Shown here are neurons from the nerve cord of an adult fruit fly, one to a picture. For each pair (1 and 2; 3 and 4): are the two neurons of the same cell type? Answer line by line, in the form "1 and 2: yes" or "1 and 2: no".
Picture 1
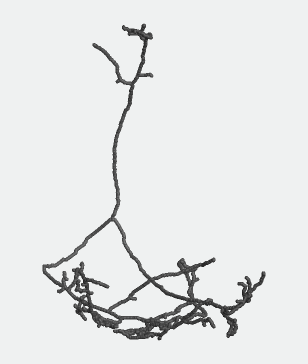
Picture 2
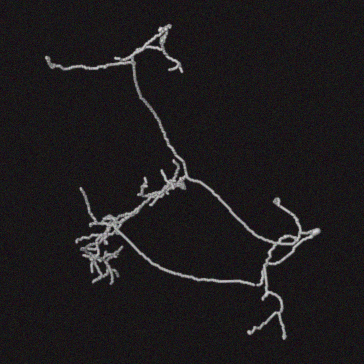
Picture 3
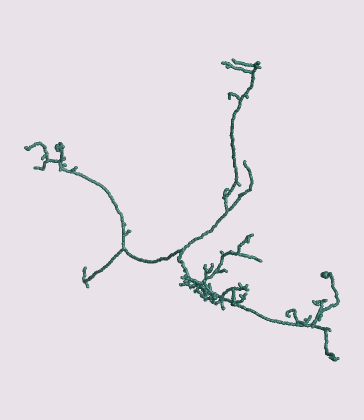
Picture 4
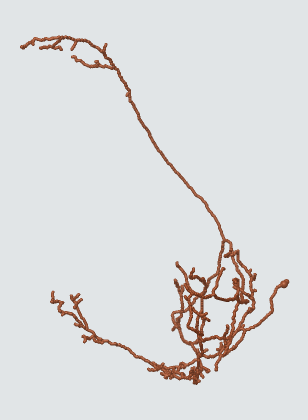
1 and 2: no
3 and 4: no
